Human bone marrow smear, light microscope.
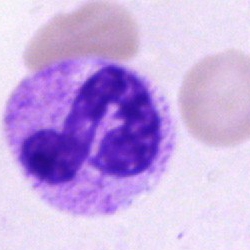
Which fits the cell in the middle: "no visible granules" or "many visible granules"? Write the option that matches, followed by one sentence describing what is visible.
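Many visible granules. Fine purple granules are scattered throughout the cytoplasm.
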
